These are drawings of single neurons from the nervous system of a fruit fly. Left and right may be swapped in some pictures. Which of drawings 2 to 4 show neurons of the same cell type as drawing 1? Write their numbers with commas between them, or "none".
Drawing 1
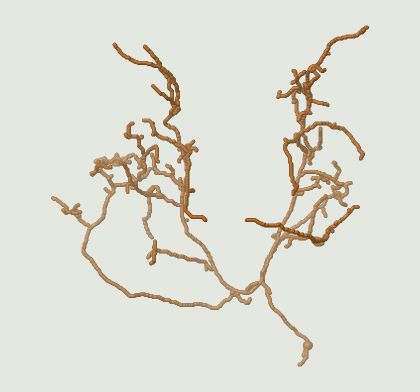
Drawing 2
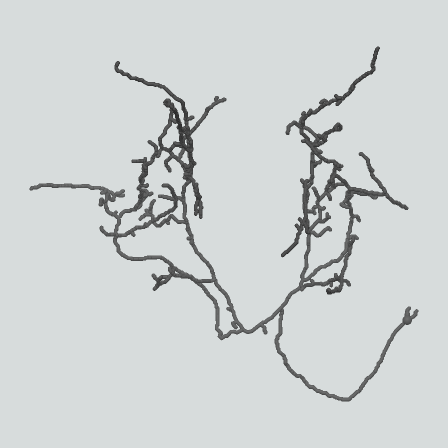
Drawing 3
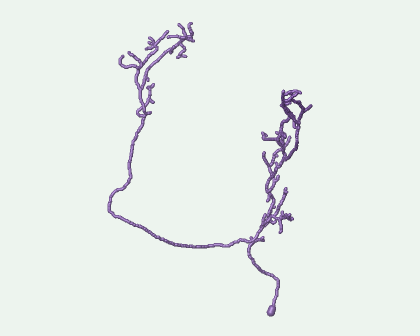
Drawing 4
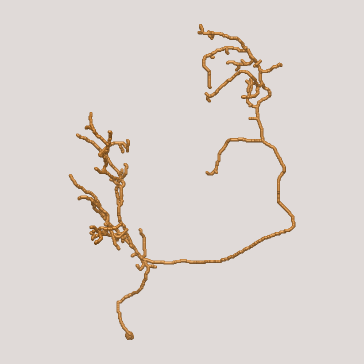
2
